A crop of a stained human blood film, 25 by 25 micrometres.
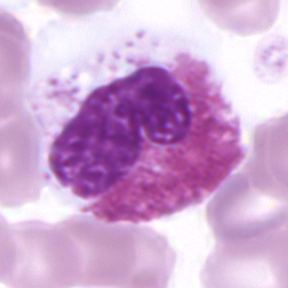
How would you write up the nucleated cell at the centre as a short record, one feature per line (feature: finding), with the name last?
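Nucleus: toward left side of cell
Chromatin: dark purple, coarsely clumped
Cytoplasm: pale at upper left, sparse scattered granules
Border: indistinct on upper-left side
Type: eosinophil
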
